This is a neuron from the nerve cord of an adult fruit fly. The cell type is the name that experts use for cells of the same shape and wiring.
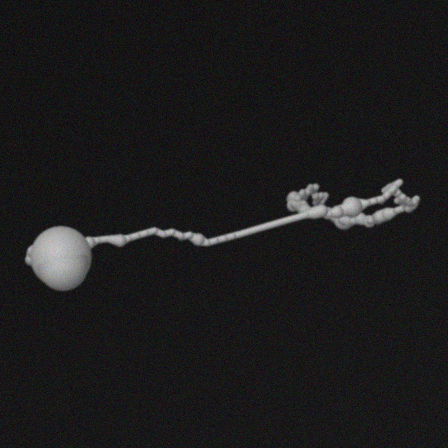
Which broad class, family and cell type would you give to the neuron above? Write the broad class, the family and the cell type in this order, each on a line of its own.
ascending neuron
hemilineage 27X
AN27X021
